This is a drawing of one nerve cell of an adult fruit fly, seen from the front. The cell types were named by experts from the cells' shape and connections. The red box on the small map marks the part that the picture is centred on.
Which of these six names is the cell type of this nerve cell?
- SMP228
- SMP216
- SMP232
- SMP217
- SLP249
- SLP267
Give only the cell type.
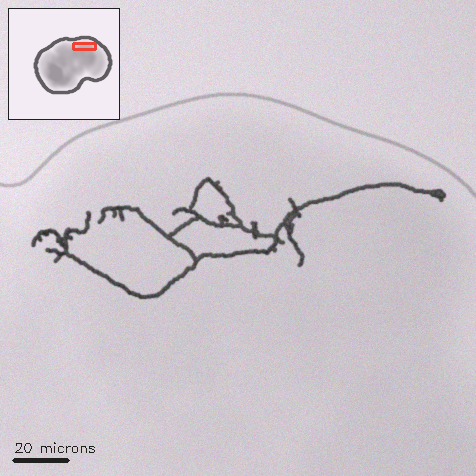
SMP232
